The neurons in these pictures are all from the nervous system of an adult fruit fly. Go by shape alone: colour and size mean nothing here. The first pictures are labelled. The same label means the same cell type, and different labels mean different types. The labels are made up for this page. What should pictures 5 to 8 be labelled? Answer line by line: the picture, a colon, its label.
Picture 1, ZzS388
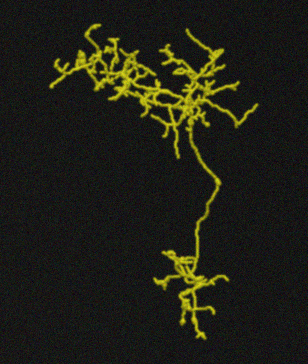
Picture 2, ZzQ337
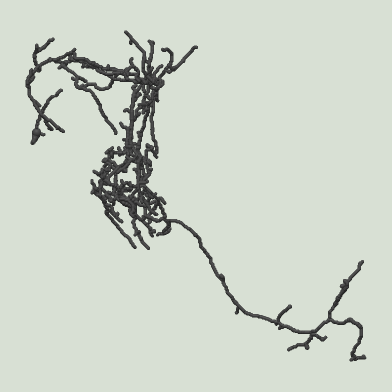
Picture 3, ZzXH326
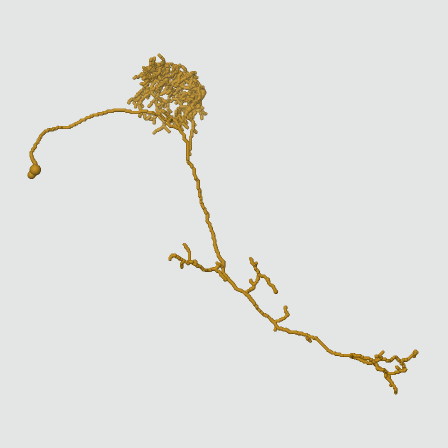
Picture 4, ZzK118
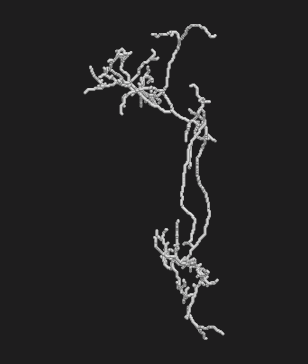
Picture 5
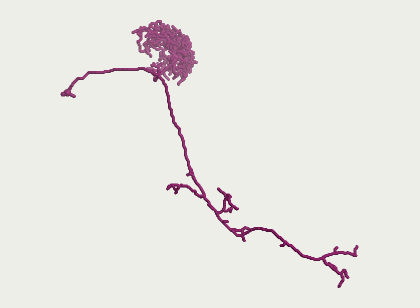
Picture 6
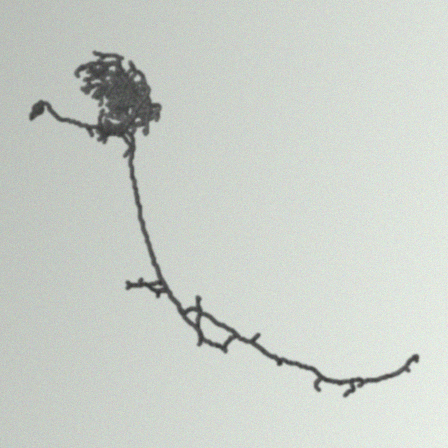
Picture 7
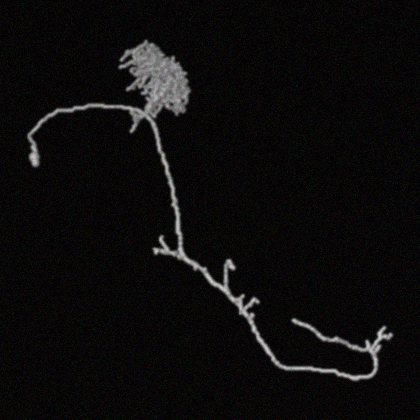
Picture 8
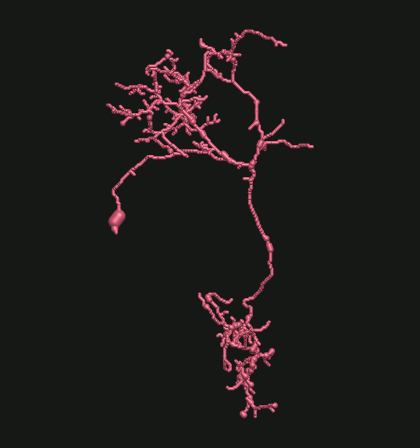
5: ZzXH326
6: ZzXH326
7: ZzXH326
8: ZzK118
